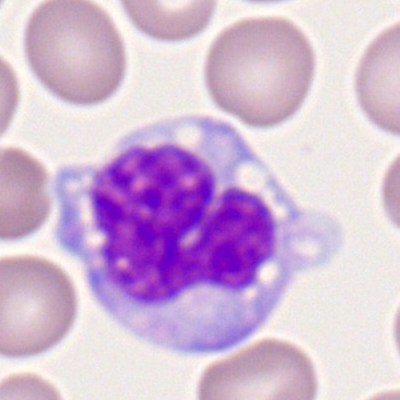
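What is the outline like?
Irregular, with small bulging projections on the left and right sides.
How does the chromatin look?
Dark purple and patchy, with paler spots lying between darker clumps.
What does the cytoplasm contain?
Many small clear vacuoles scattered throughout, and no coarse coloured granules filling it.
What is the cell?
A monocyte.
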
